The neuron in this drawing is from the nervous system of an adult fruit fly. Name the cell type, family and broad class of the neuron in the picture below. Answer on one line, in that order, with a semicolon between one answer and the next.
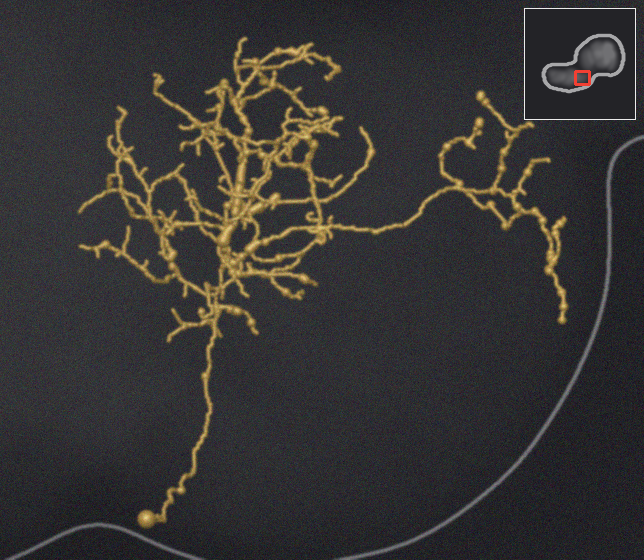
IN04B081; hemilineage 04B; nerve-cord intrinsic neuron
